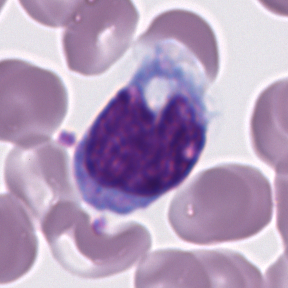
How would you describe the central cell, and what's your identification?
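Look first at the nucleus: it fills most of the cell and has a deep notch in its upper edge. In that notch sits a clear, round, unstained area. At the upper right, the cytoplasm has a ragged edge with fine projections. This is a monocyte.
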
